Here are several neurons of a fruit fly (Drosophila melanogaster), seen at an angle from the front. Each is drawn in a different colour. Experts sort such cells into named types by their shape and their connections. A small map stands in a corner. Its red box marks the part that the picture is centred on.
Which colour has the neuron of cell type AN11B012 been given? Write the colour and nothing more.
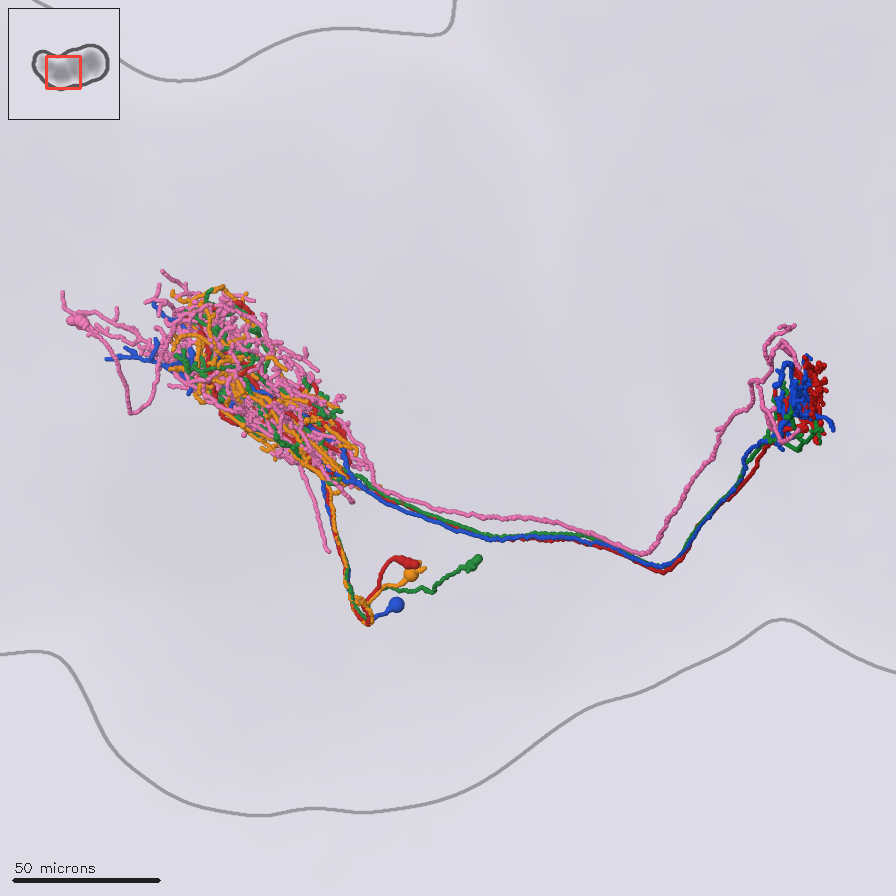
pink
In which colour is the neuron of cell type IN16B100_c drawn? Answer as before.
orange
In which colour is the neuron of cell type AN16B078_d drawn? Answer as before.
blue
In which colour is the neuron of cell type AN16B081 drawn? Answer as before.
green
